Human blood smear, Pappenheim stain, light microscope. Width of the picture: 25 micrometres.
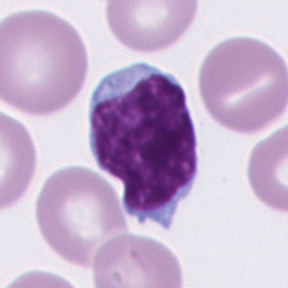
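Typical lymphocyte, the central nucleated cell. I can make out no nucleoli in the nucleus. The cytoplasm is a scant pale blue rim, widest at the upper left, with no granules I can see. At the lower end it draws out into a short pointed tag.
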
